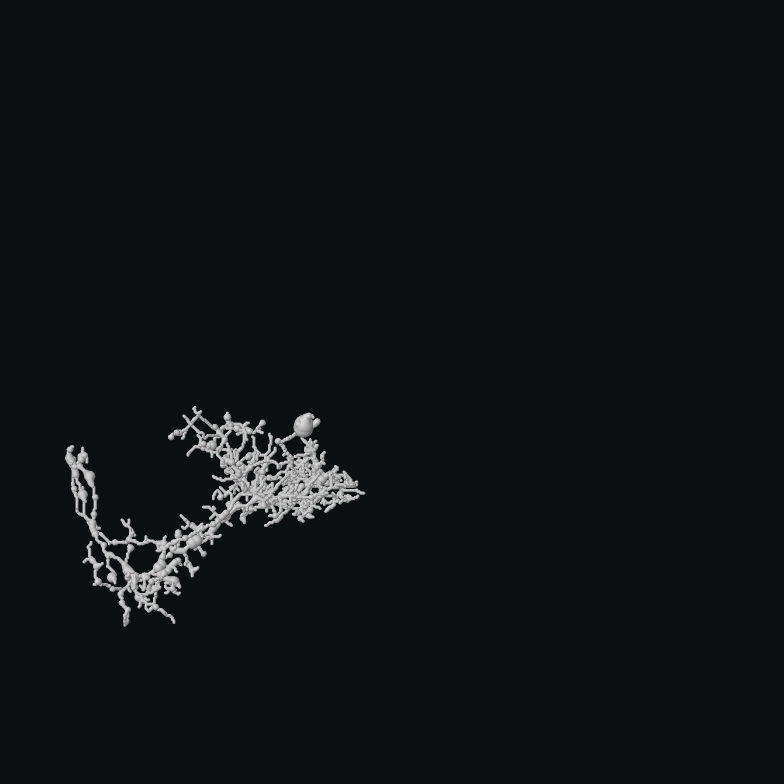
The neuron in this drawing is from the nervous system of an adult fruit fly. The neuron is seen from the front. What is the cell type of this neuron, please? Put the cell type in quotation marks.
"IN09A016"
